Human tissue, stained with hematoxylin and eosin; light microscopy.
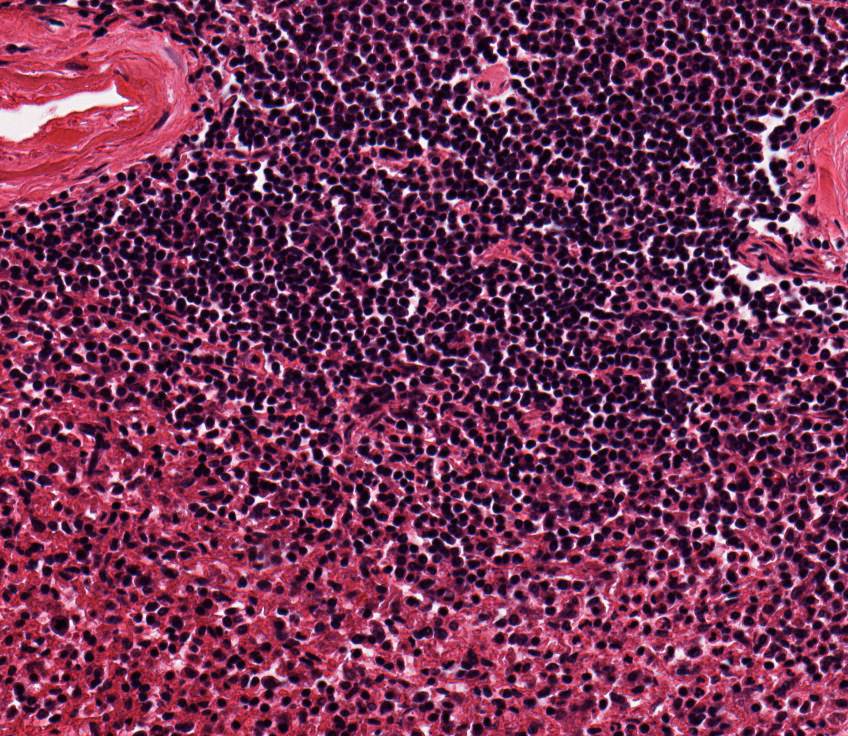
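Spleen. Dense, dark-staining cells fill the upper and middle of the field, and the lower part is paler and pinker. Most of these cells are small lymphocytes, with dark round nuclei and scant cytoplasm. In the upper left corner, a thick pink fibrous wall surrounds an empty, slit-like lumen. Another band of pink fibrous tissue lies along the upper right edge.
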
